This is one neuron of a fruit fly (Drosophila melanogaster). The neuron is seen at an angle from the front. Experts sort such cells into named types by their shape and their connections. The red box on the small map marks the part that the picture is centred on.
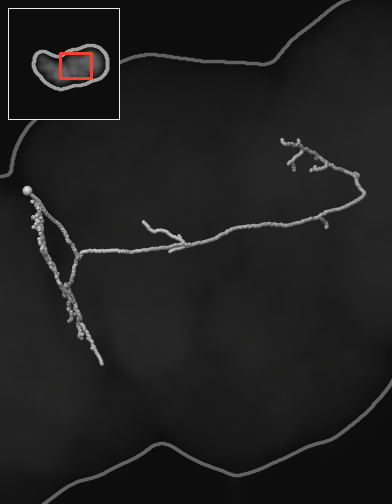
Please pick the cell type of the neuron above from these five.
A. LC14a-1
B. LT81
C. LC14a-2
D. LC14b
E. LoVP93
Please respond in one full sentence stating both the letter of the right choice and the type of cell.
Identified by cell type, the neuron is LT81 from option B.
